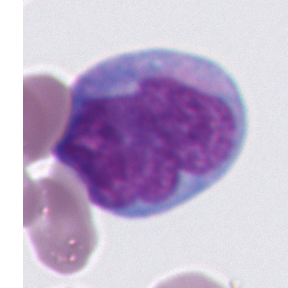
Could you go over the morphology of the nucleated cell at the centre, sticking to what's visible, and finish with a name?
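Start with the nucleus: it fills most of the cell, and its outline is irregular and lobulated, with several bulges along the lower edge. Notice how the purple chromatin is mottled, lighter and darker in patches. Then follow the rim of cytoplasm, which is widest at the top. What you are seeing is an atypical promyelocyte.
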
